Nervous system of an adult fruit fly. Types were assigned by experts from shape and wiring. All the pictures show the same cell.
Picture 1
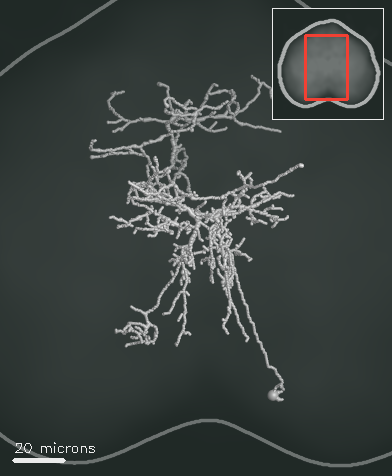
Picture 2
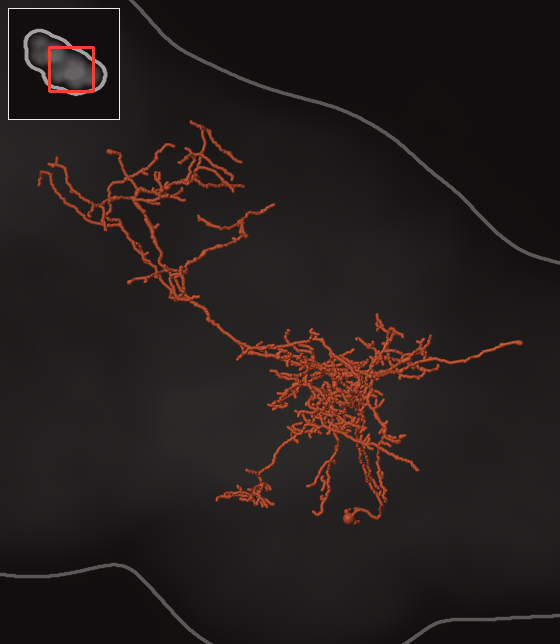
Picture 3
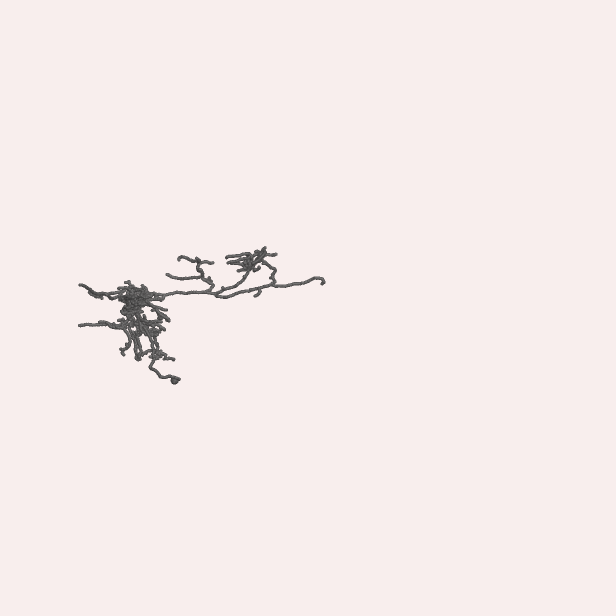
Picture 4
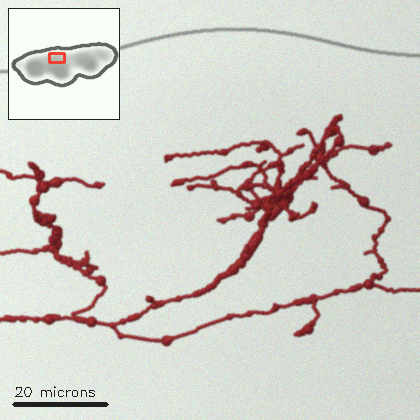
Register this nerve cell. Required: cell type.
IN06B054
